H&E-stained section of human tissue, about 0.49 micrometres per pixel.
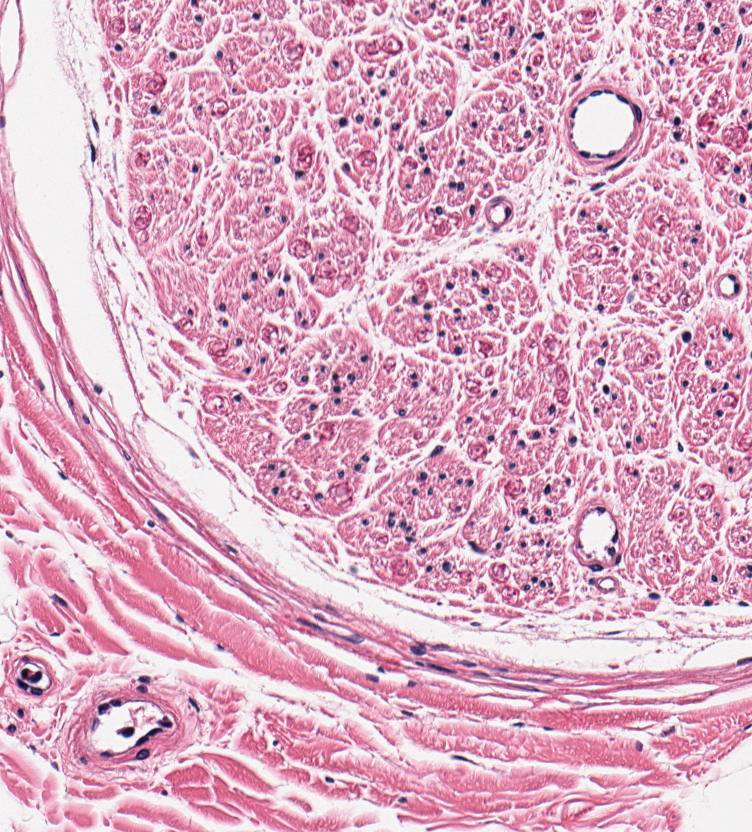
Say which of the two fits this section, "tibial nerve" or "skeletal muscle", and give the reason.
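This is tibial nerve. What decides it is the large rounded bundle cut in cross-section in the upper right: its fibres are small round profiles, many showing a central pink dot within a pale ring. Thin, pale fibrous strands split the bundle into irregular polygonal groups of fibres. A layered fibrous sheath with flattened nuclei curves around its lower left edge.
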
